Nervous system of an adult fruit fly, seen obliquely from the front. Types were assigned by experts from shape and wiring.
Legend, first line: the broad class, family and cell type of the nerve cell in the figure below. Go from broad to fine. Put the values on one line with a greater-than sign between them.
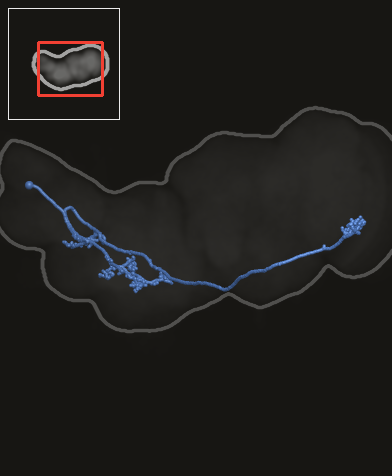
ascending neuron > hemilineage 08B > AN08B025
